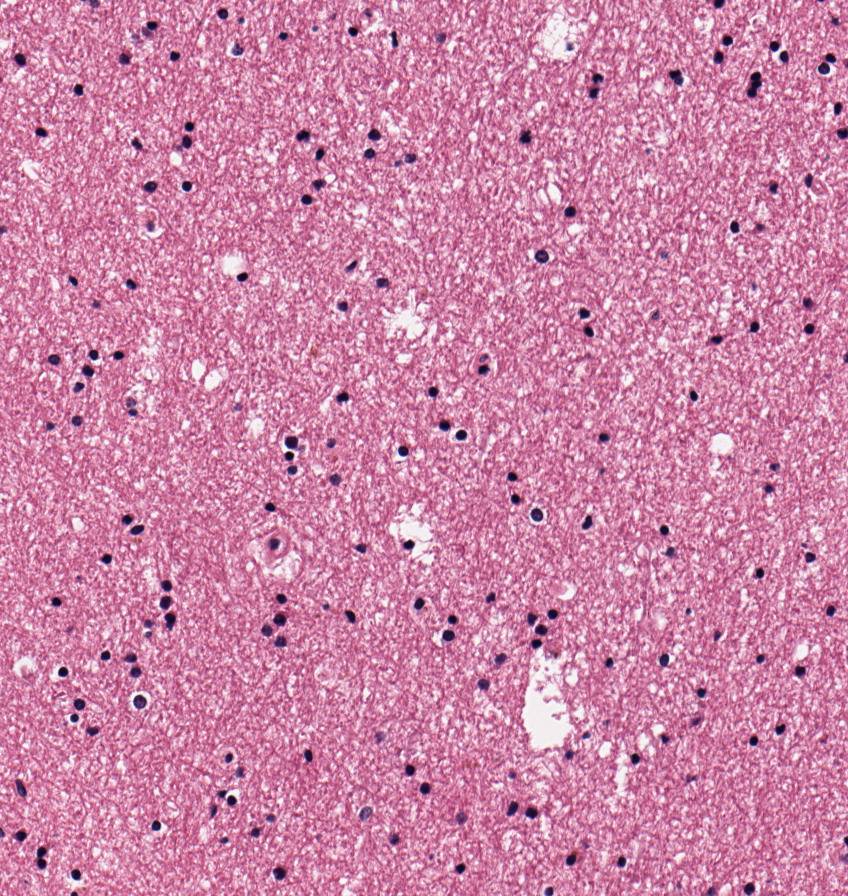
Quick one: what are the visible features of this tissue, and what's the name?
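Checking the background: pink, finely fibrillary neuropil throughout, free of epithelium, glands and fat cells. Next, the nuclei: small, round, dark blue, scattered fairly evenly across the field. Then one larger neuron, with pink cytoplasm and a paler nucleus, just left of centre. The tissue is cerebral cortex.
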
